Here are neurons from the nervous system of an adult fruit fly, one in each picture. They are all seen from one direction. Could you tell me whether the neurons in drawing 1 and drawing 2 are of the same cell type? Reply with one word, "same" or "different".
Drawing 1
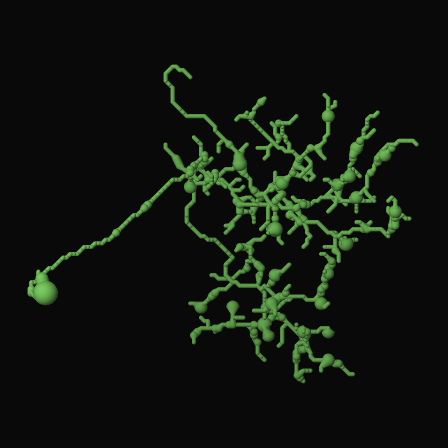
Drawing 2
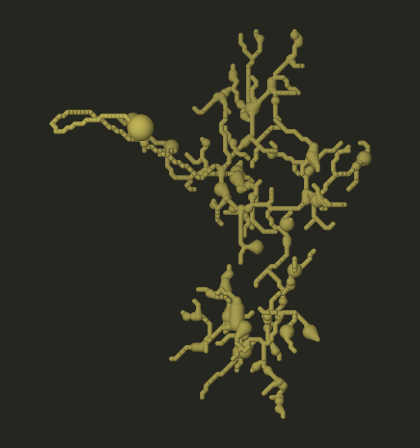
same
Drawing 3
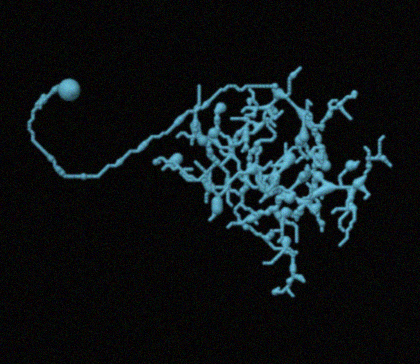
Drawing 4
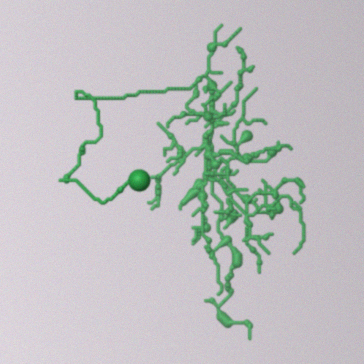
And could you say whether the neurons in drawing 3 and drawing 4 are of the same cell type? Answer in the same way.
same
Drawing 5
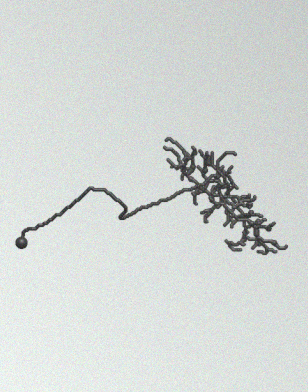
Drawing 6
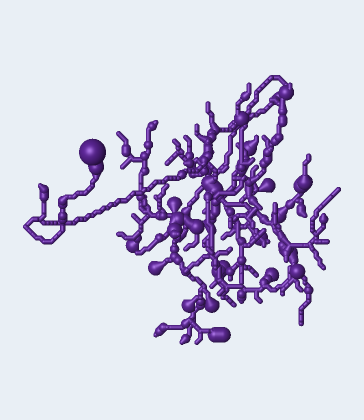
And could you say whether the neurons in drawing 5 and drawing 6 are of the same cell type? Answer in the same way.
same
